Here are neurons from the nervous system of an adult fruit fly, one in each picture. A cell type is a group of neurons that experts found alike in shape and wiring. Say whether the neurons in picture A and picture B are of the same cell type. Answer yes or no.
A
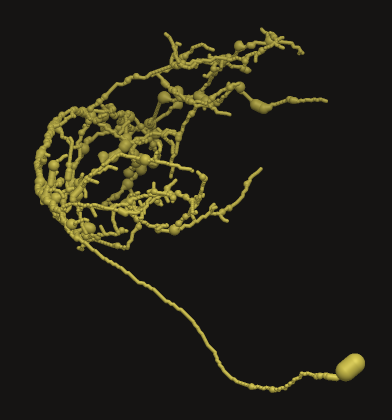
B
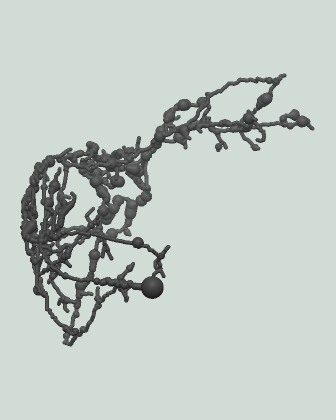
yes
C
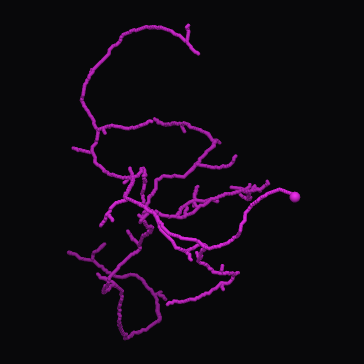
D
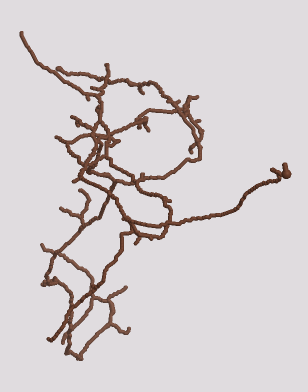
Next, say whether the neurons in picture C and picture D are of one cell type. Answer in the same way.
yes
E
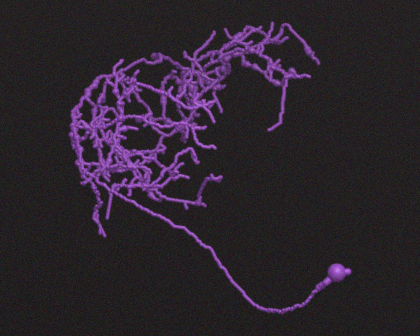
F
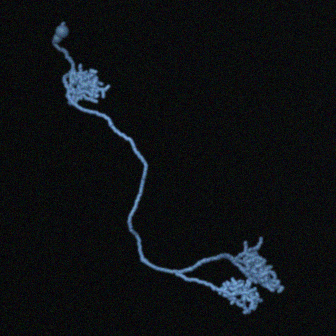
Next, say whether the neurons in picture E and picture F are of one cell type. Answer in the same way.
no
